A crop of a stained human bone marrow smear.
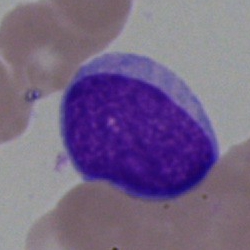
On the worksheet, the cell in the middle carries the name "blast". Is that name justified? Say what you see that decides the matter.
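The chromatin is finely stippled and evenly spread through the nucleus.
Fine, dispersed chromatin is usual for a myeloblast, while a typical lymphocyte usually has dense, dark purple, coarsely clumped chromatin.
This feature goes with blast and speaks against lymphocyte. The cytoplasm is only a pale blue crescent, lying mainly along the upper right side of the nucleus.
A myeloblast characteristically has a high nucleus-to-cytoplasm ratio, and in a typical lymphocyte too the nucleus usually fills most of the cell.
This scant cytoplasm could therefore suit either name. The outline is a smooth, rounded oval, and the cytoplasm shows neither granules nor vacuoles. On the strength of the chromatin, the name blast fits.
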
